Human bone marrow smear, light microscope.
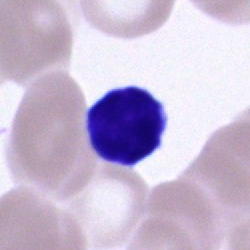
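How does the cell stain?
A dense, deep blue-purple throughout, nearly uniform, with only faint mottling inside.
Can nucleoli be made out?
None can be made out.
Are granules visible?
No granules are visible.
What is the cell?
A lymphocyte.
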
